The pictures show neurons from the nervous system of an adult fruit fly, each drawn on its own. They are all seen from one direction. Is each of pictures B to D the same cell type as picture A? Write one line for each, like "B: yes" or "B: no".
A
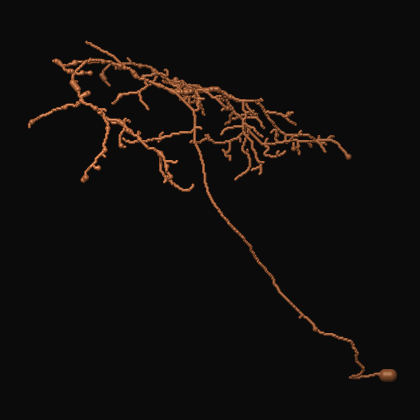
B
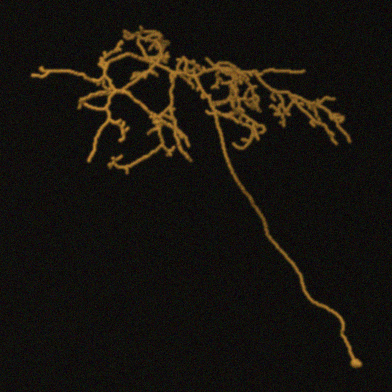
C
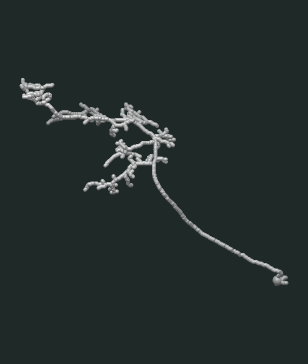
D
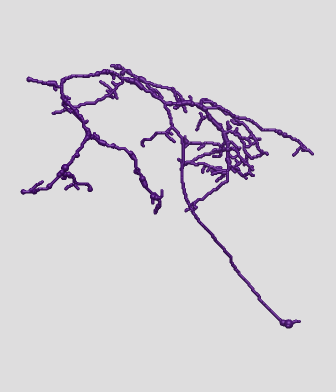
B: yes
C: no
D: yes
